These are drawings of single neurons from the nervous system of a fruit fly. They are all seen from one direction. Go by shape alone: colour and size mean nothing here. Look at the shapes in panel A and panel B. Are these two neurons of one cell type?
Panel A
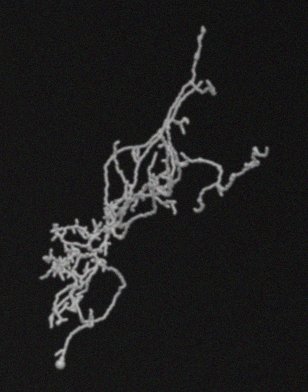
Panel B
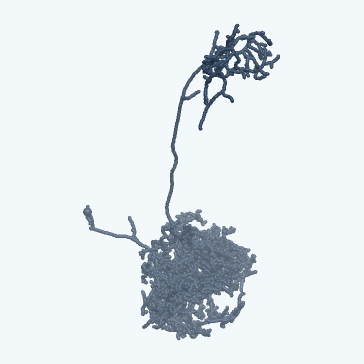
no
